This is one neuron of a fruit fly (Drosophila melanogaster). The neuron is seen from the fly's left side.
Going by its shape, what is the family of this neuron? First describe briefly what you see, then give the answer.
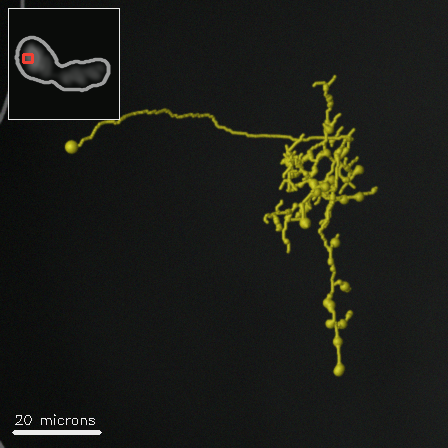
By the scale bar it is about 70 microns wide in this view. The picture shows dozens of branch ends. It is an optic-lobe intrinsic neuron. Its family is Cm.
